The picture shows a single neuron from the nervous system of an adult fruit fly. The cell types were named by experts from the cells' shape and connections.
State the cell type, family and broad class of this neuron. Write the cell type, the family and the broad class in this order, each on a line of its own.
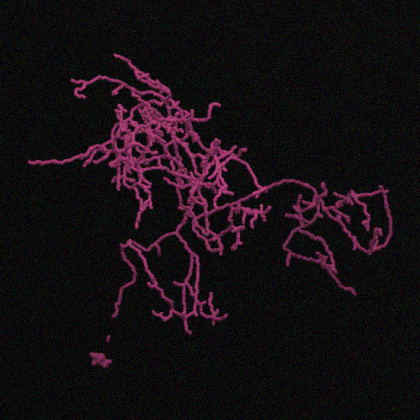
SMP088
hemilineage SMPad1
central-brain intrinsic neuron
